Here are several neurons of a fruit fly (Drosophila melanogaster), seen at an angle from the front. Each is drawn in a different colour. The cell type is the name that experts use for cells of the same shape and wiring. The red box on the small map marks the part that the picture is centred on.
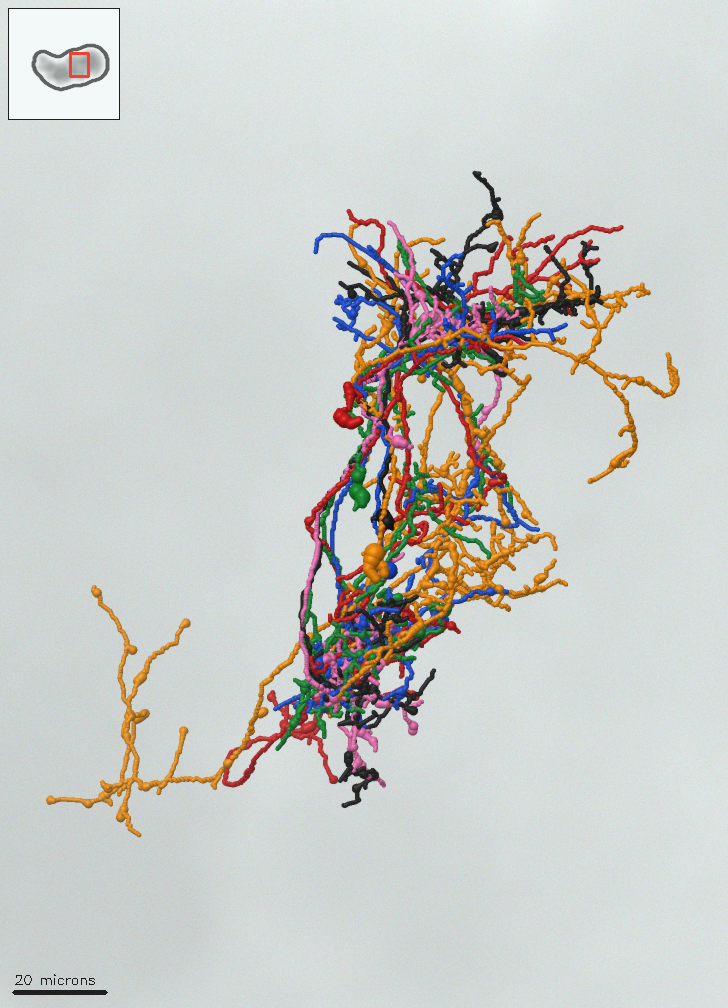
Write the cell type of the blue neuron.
LAL030_a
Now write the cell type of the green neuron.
LAL035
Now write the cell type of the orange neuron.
LAL022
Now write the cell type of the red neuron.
LAL024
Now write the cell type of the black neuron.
LAL032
